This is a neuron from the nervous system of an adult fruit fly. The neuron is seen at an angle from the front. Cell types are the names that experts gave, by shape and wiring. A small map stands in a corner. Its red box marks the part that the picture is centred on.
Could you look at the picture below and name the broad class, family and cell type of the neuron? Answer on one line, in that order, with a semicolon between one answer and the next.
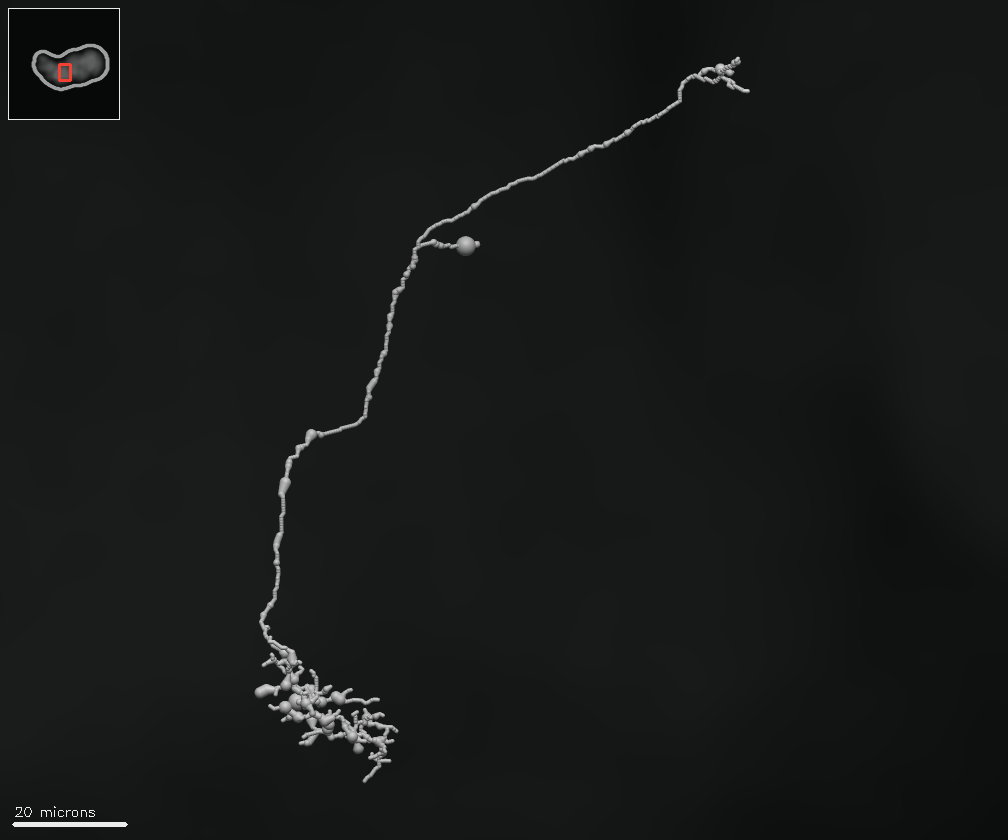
visual projection neuron; LPC; LPC2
